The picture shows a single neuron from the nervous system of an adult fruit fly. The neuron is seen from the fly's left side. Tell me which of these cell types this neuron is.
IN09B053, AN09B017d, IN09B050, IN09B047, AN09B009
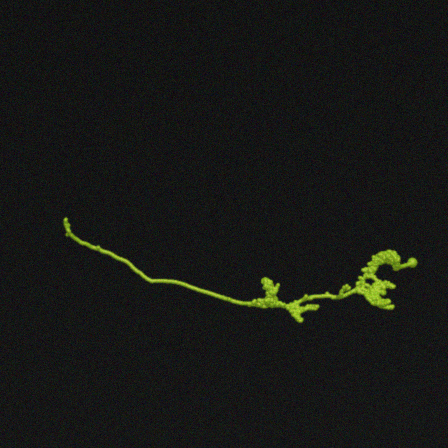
AN09B009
